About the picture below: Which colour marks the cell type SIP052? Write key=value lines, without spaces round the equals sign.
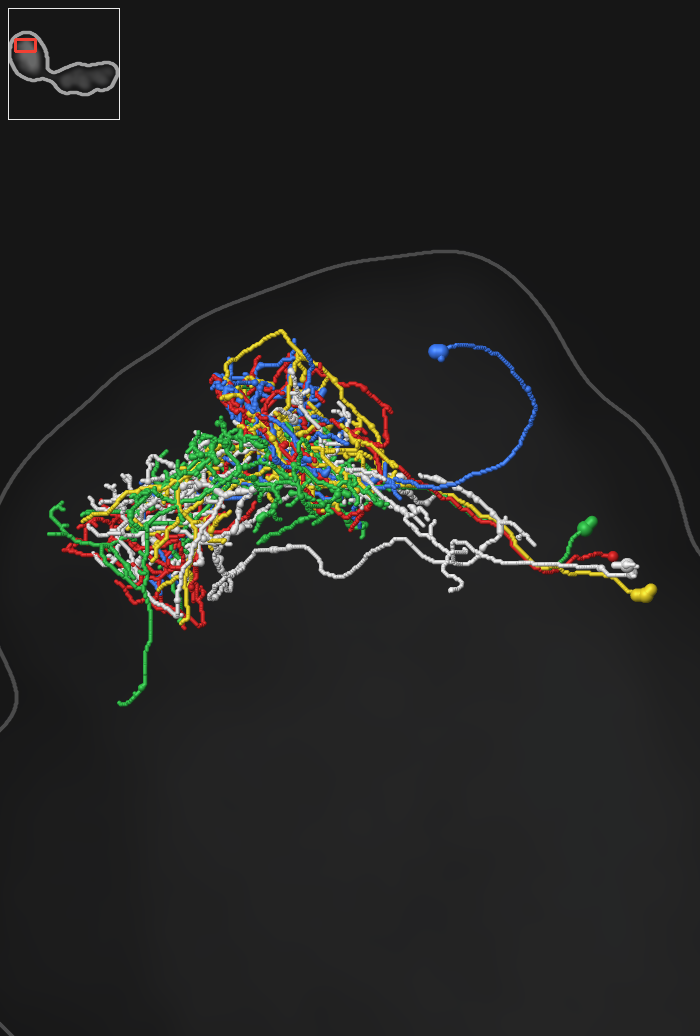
colour=white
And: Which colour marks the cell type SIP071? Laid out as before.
colour=yellow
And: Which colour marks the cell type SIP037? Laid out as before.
colour=blue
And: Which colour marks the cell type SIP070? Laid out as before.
colour=red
